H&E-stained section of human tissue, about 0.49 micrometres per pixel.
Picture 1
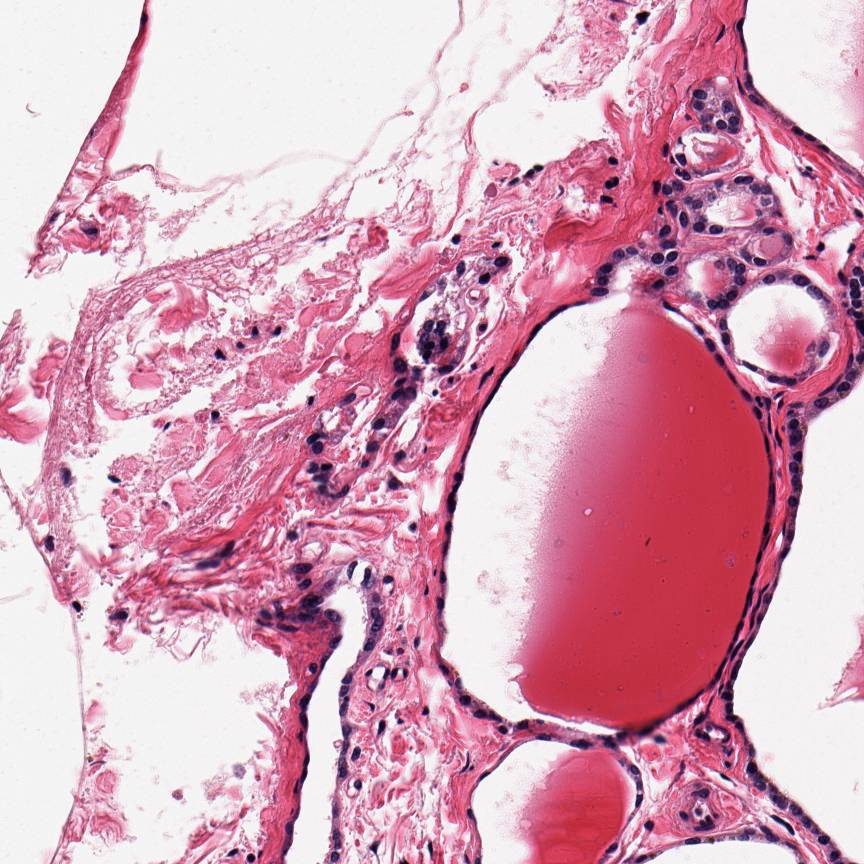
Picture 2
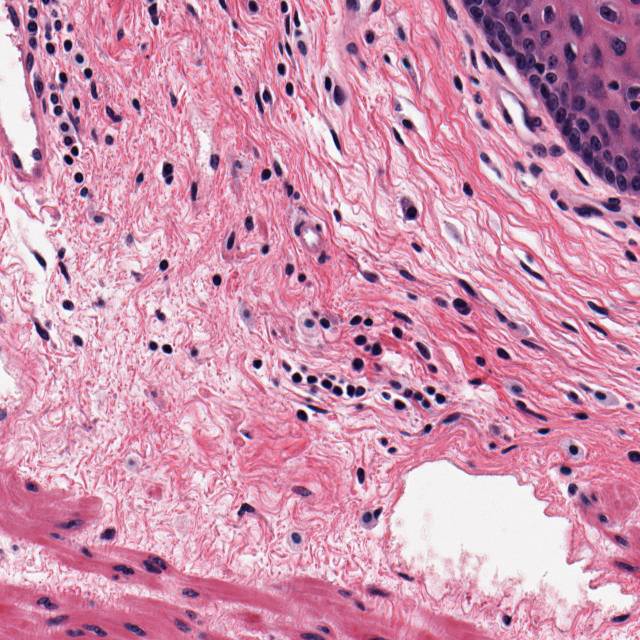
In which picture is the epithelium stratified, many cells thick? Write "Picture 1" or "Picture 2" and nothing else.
Picture 2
